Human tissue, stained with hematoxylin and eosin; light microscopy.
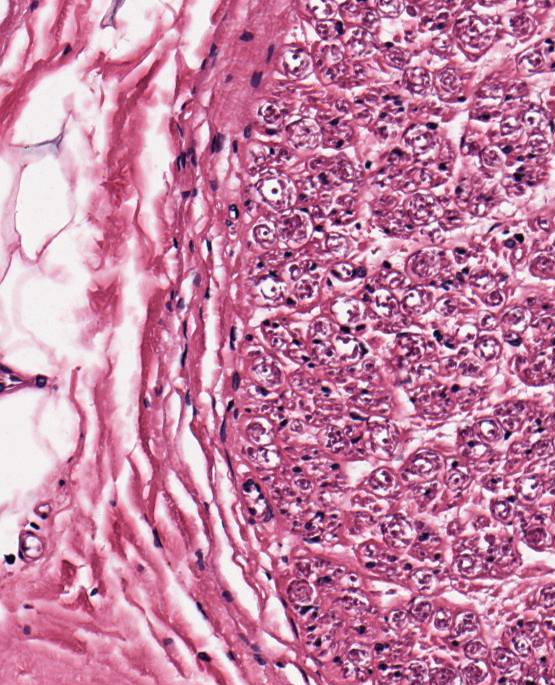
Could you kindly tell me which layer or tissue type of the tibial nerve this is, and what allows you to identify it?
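The densely cellular region in the right two-thirds of the field is a nerve fascicle.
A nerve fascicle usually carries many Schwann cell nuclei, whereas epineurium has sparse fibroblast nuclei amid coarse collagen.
Small, dark, oval nuclei lie between larger rounded cells. A vertical band of wavy pink collagen with flattened nuclei edges it on the left, beyond which tissue is looser.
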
